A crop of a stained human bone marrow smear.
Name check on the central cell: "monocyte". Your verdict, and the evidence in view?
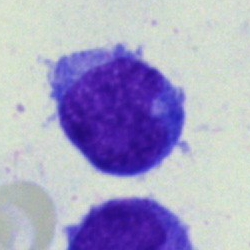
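Item one: the nucleus fills most of the cell, with only a scant rim of cytoplasm.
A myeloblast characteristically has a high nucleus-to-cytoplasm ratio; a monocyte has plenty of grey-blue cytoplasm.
That goes with blast, not monocyte. Item two: the chromatin is finely stippled rather than coarsely clumped.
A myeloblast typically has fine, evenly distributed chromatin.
That also goes with blast. Also seen: a roughly round outline, a rim widest at the upper left, no granules, and small irregular projections at the upper left edge. Verdict: monocyte does not fit; the cell is a blast.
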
